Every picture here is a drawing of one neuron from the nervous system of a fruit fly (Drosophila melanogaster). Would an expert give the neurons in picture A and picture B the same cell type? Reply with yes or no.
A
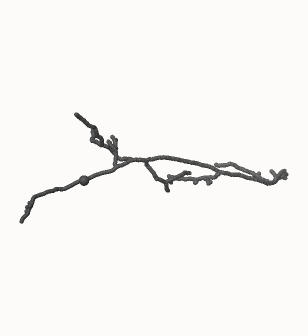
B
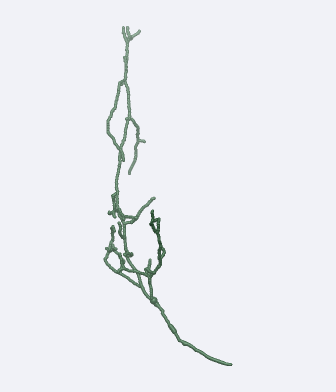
no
